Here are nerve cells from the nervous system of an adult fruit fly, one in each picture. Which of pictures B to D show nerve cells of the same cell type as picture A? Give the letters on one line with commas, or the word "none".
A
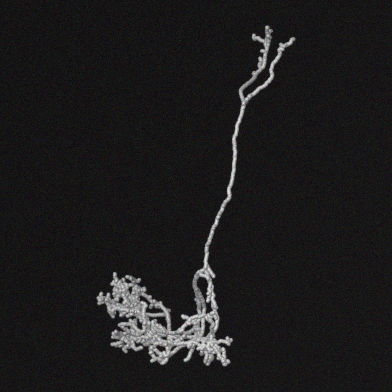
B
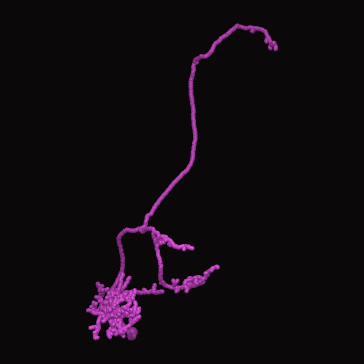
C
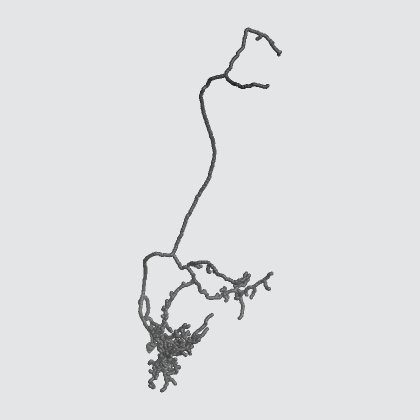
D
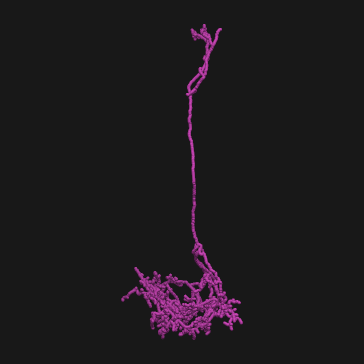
D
